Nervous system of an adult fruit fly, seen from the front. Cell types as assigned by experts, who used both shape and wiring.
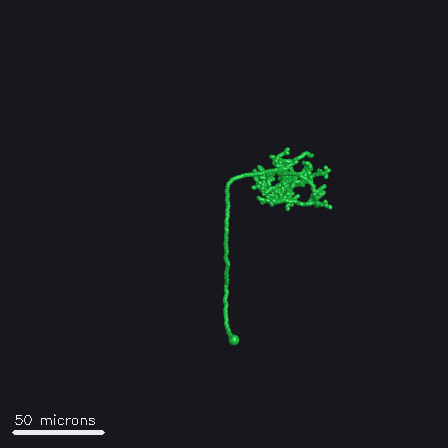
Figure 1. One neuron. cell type: IN02A049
